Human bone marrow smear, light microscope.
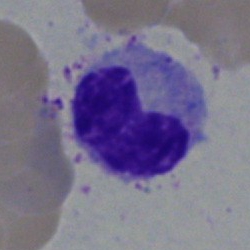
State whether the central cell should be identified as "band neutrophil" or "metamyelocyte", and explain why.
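Metamyelocyte, and here is why. Look at the nucleus: a notch at its top gives it a bean-like shape.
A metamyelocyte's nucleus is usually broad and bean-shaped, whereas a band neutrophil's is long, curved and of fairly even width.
The chromatin stains dark purple and looks dense. Small purple granules are scattered around the cell's edge.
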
